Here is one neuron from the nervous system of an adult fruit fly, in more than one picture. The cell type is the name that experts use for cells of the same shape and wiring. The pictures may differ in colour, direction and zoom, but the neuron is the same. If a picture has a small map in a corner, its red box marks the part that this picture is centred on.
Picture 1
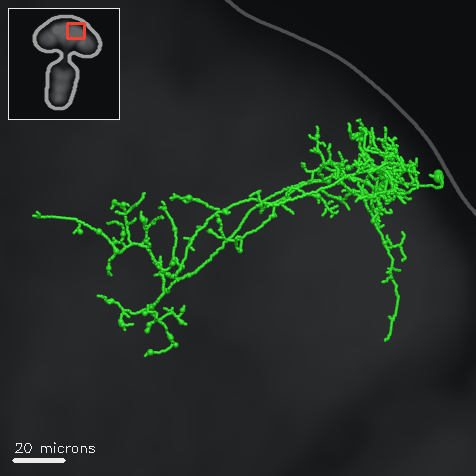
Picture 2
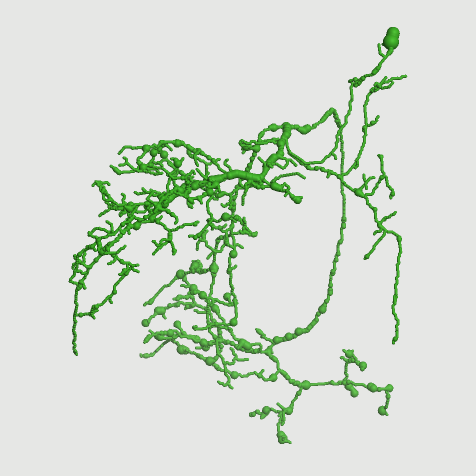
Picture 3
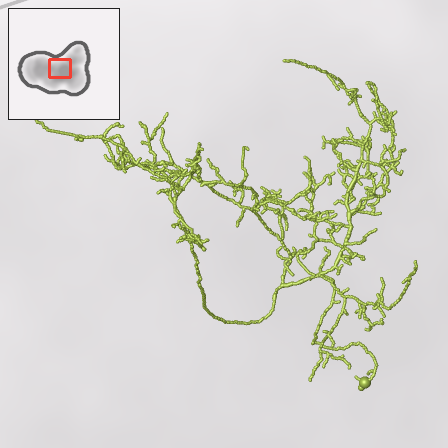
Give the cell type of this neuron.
CB3906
